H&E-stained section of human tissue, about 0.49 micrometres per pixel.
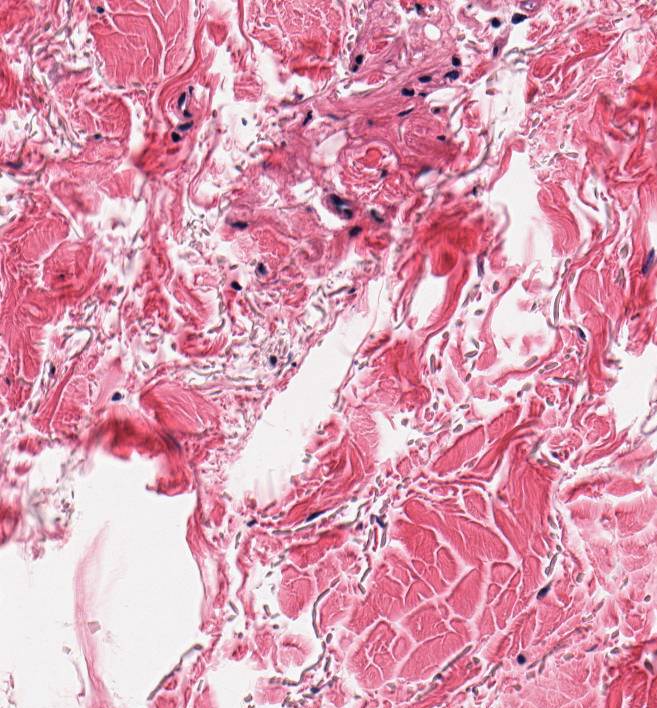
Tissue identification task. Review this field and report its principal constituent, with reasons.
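What you have here is dermis. See the irregular clumps of bright pink eosinophilic material, parted by clefts and open spaces, and the sparse, small, dark, mostly elongated nuclei scattered singly, most numerous in the upper centre.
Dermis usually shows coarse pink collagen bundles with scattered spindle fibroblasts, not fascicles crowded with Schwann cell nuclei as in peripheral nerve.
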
